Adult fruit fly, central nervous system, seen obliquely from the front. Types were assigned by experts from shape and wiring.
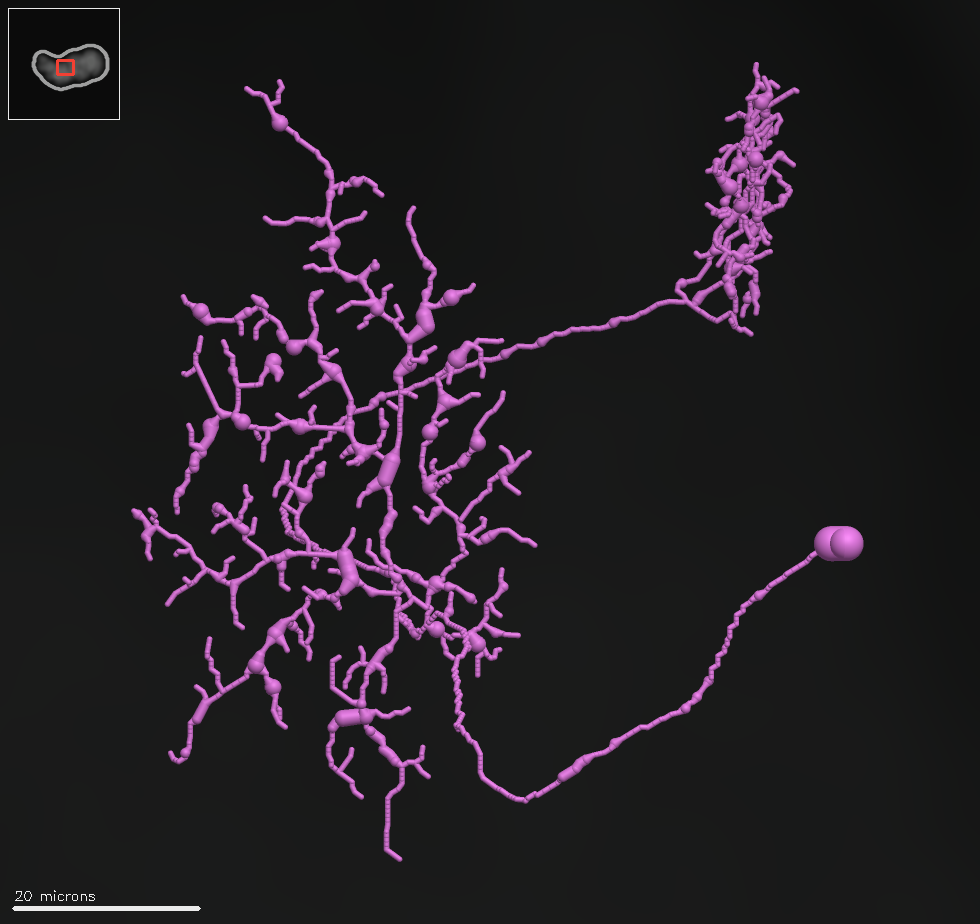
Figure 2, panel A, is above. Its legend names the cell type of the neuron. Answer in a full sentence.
The cell type is Tm32.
